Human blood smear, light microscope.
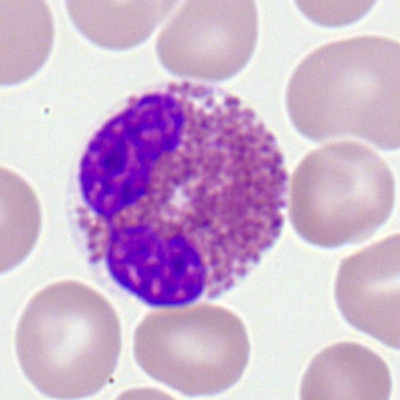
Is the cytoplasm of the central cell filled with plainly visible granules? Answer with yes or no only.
Yes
